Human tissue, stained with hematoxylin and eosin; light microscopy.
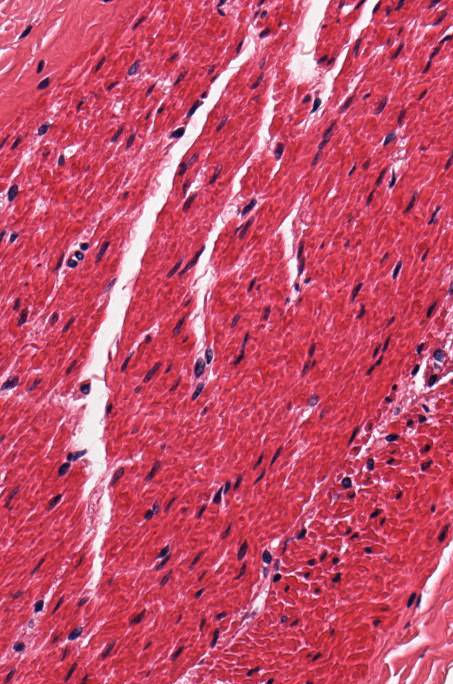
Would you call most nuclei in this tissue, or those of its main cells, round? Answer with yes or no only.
No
